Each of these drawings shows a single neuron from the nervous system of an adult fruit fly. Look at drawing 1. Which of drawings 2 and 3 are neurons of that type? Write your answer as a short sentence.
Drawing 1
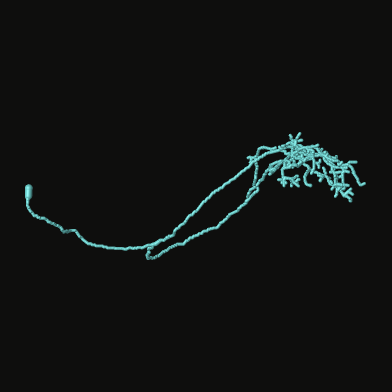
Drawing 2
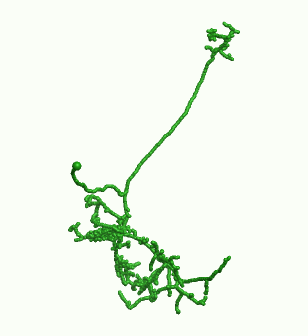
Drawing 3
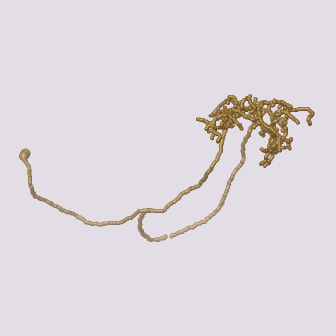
Drawing 3 is of the same cell type.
